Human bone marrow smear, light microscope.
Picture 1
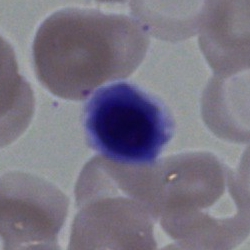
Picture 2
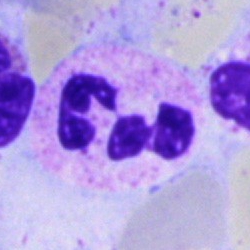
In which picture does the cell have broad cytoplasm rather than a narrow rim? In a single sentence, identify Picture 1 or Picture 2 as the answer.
It is the cell in picture 2 that has plenty of cytoplasm.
